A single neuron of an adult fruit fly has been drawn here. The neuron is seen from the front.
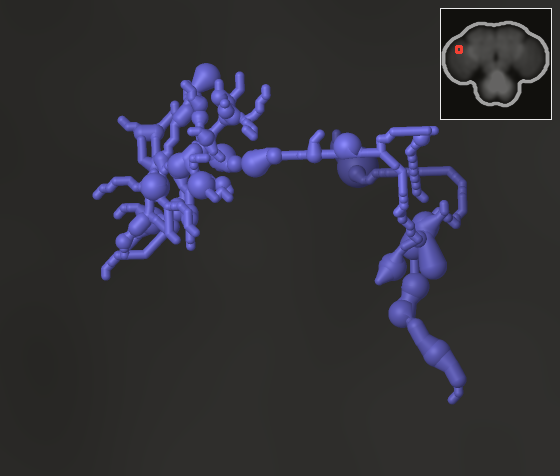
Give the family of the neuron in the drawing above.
T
